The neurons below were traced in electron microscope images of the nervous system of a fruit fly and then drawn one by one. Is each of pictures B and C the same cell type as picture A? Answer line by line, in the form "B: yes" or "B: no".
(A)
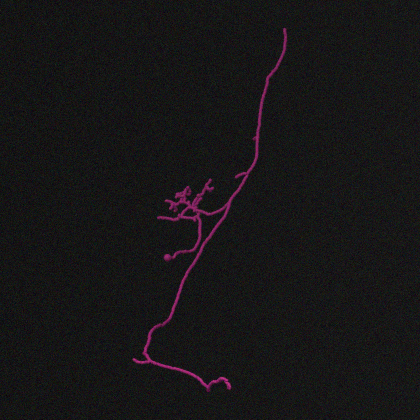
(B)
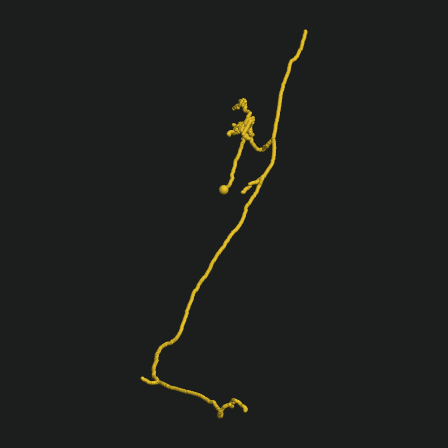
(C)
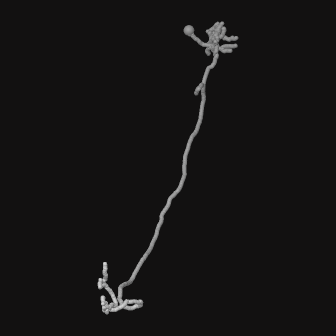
B: yes
C: no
